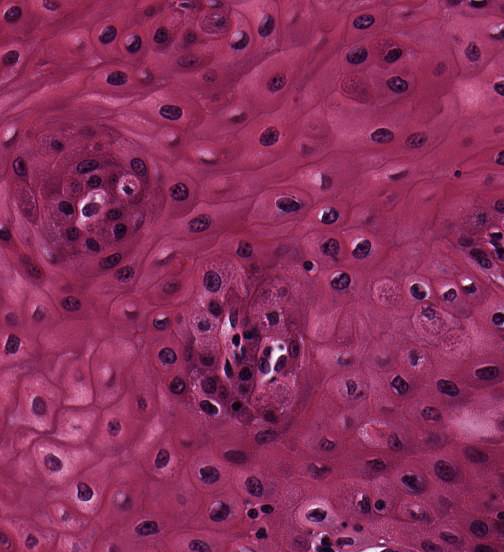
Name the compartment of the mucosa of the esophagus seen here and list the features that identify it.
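That's stratified squamous nonkeratinized epithelium. Its cells are polygonal, with plenty of pink cytoplasm and crisp borders between them.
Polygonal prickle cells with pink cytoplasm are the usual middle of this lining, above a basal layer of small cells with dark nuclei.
Two rounded nests of smaller, crowded cells with darker nuclei sit at the left and centre, the central one with small clear spaces among its nuclei.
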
